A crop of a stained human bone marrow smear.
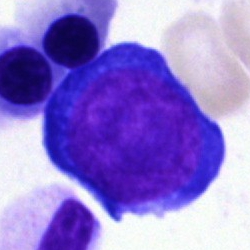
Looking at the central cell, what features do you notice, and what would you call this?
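Chromatin in this cell has a fine texture and is spread evenly, with no coarse dark clumps. The cytoplasm takes up a deep blue stain and shows no visible granules. Against the upper left edge of the cell lie two small, round, dark-staining nuclei. The cell is a proerythroblast.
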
